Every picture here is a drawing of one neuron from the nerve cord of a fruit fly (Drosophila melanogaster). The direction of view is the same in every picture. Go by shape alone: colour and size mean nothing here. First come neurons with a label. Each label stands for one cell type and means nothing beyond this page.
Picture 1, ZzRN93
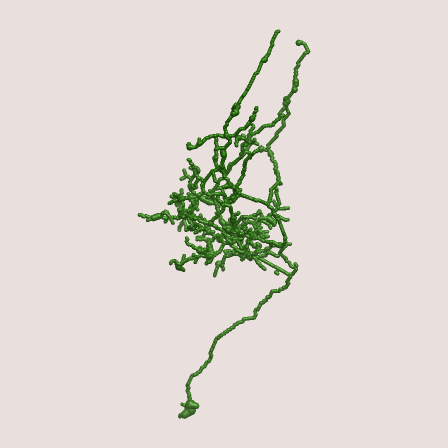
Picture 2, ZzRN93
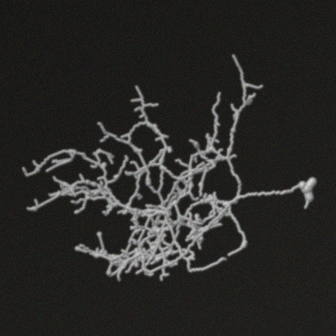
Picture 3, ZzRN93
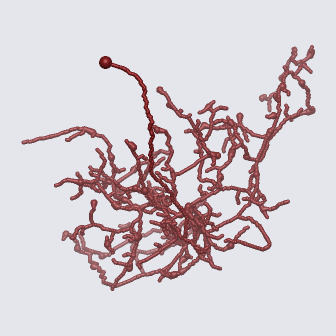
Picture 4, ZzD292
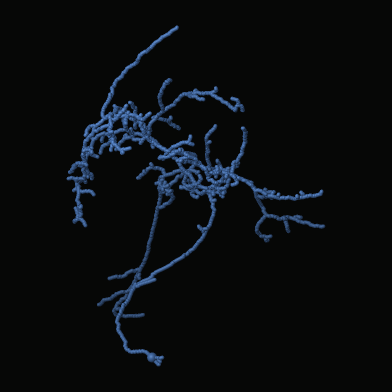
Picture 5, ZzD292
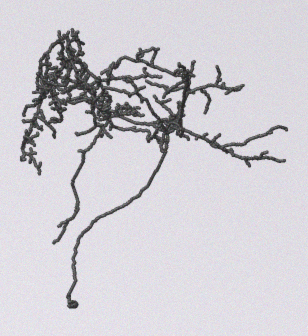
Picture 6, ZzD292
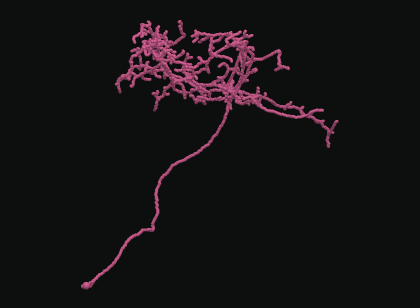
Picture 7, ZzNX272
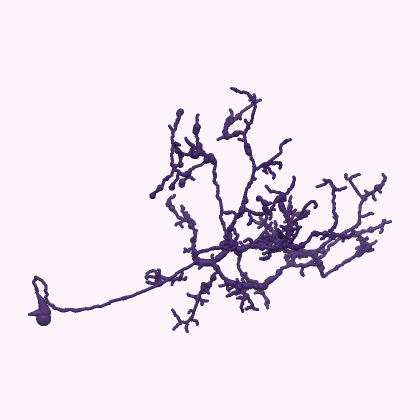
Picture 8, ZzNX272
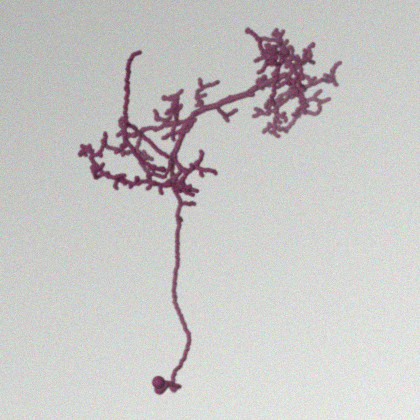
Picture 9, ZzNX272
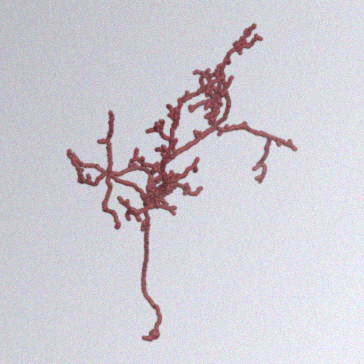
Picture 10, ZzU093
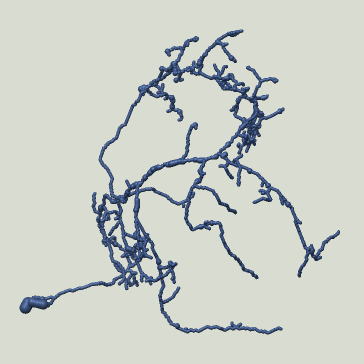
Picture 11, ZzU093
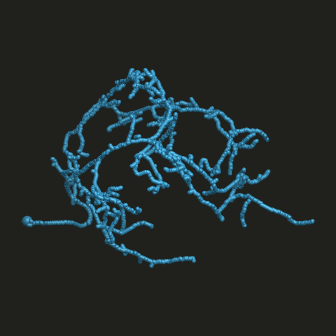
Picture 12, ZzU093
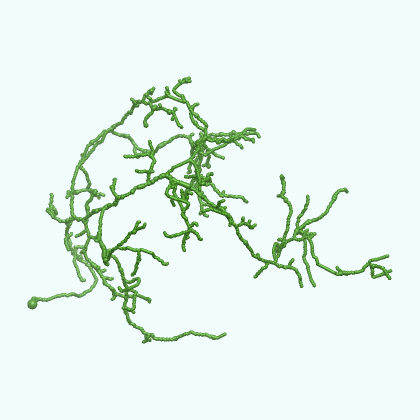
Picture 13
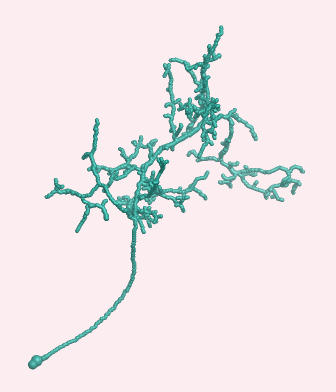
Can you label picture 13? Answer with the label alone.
ZzNX272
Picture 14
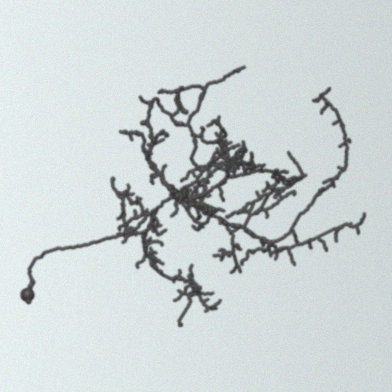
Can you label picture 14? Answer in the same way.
ZzNX272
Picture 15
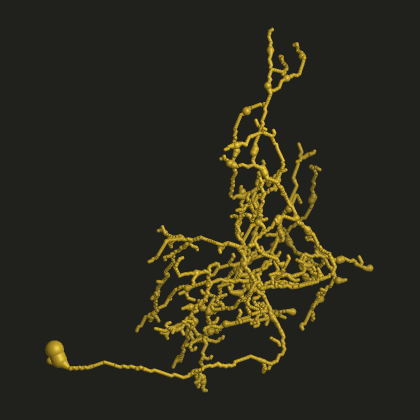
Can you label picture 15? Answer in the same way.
ZzRN93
